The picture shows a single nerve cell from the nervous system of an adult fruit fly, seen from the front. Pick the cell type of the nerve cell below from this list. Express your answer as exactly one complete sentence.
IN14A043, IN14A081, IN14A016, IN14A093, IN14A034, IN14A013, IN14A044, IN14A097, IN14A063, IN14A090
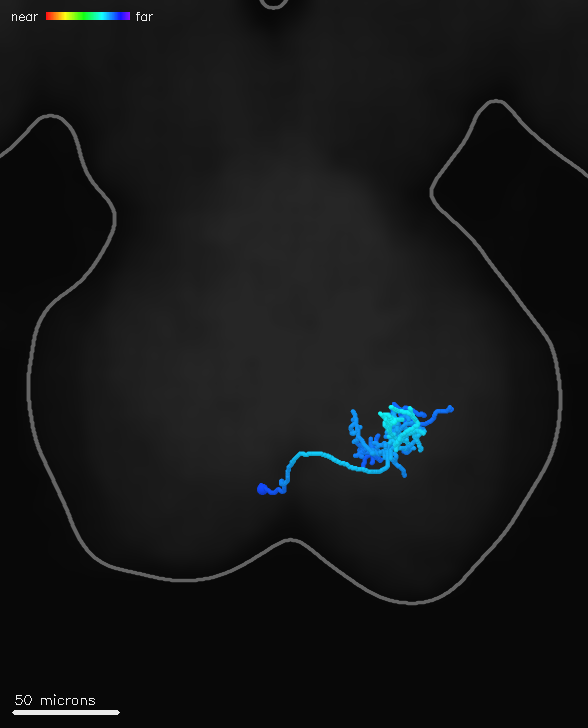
The nerve cell has IN14A097 as its cell type.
